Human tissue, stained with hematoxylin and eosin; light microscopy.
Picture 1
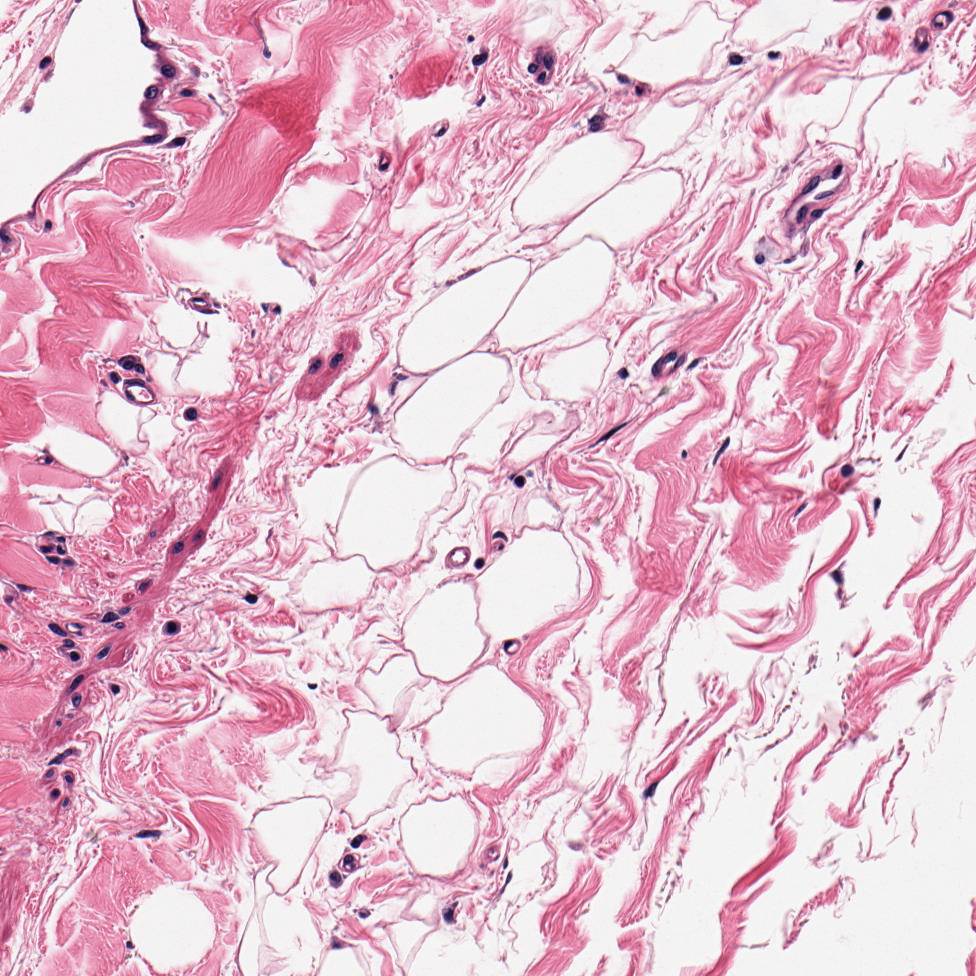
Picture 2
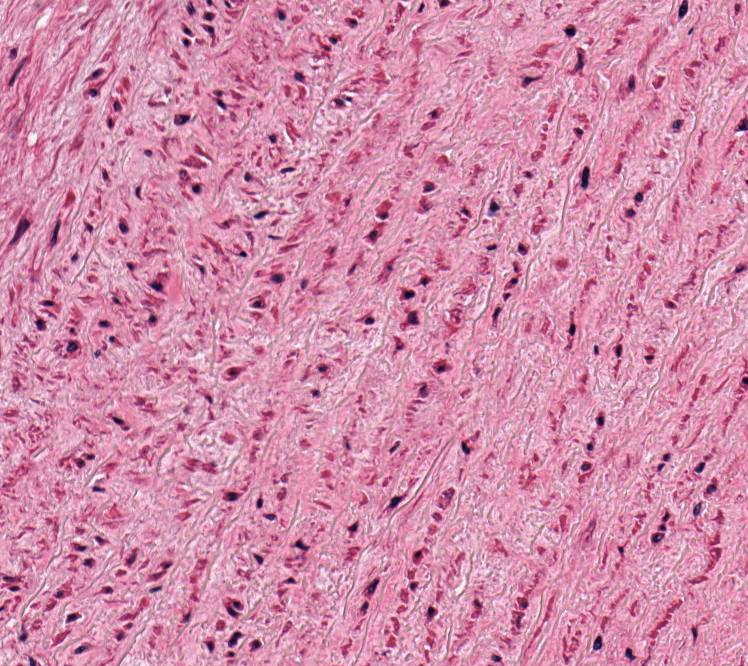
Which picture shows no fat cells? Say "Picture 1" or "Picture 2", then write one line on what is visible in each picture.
Picture 2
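What picture 1 shows: The field is loose connective tissue of collagen and fat, with no glands or epithelial units.
What picture 2 shows: No fat cells are present anywhere in the field.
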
